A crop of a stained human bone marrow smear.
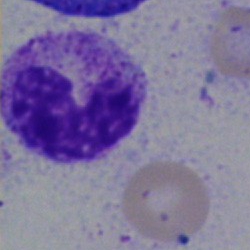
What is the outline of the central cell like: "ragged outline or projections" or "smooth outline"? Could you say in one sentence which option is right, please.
The outline of this cell is free of projections and smooth.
